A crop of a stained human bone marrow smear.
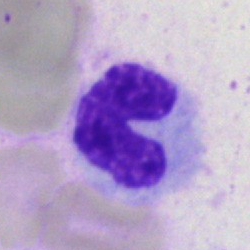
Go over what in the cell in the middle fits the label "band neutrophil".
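Curved like a horseshoe, with a deep notch opening toward the right, this nucleus goes with a band neutrophil.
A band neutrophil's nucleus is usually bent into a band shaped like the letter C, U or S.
The chromatin, dark purple and coarsely clumped, goes with it too.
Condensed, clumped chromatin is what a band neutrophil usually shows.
The cytoplasm is pale greyish-blue, and most of it lies on the right side of the cell, filling the notch of the nucleus.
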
